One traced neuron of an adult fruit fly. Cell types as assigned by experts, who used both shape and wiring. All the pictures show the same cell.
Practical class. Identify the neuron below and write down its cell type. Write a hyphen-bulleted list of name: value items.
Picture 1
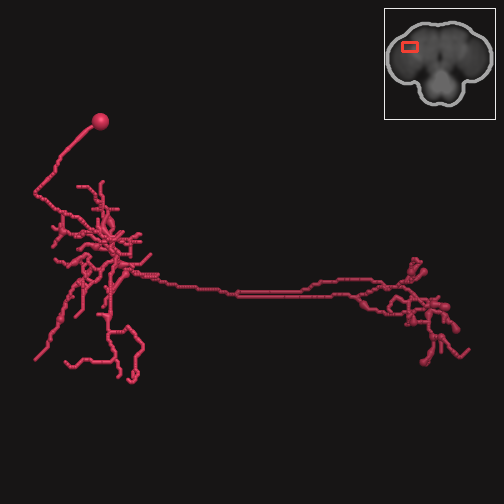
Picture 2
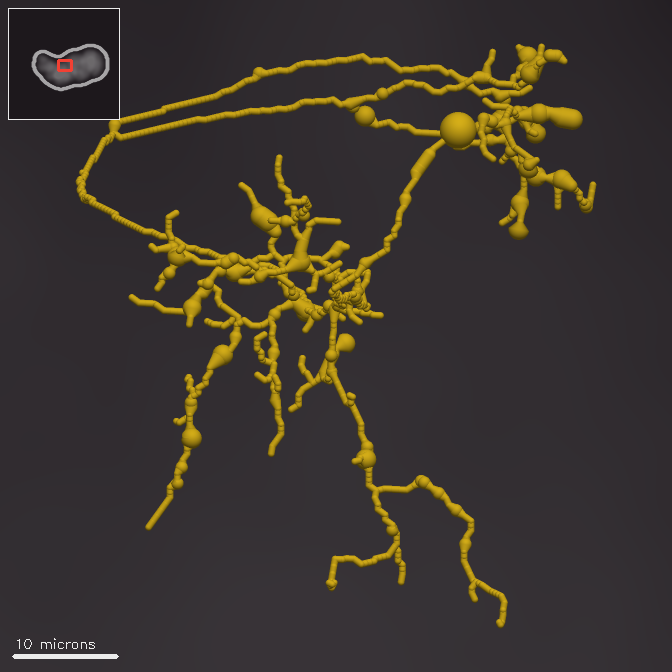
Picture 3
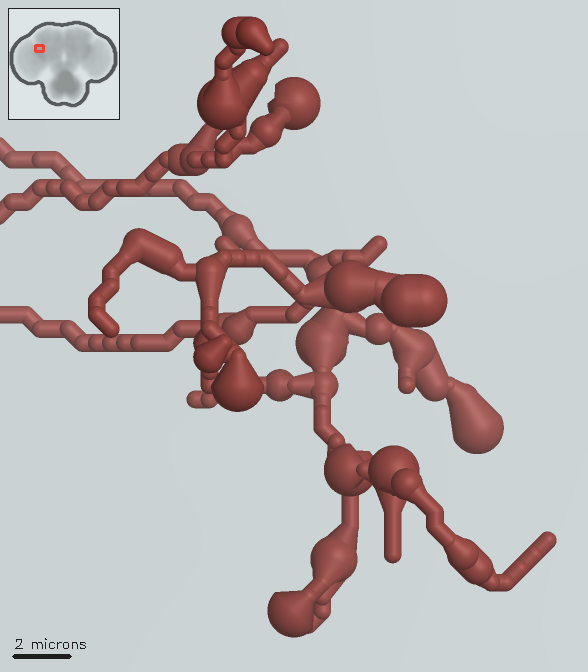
- cell type: Tm35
